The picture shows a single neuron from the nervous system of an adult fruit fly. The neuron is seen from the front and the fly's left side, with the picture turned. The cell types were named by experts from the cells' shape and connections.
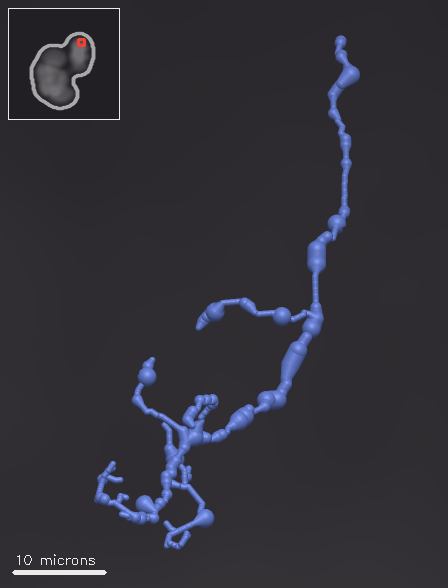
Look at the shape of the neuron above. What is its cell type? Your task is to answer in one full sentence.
This neuron represents the cell type SNta27.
